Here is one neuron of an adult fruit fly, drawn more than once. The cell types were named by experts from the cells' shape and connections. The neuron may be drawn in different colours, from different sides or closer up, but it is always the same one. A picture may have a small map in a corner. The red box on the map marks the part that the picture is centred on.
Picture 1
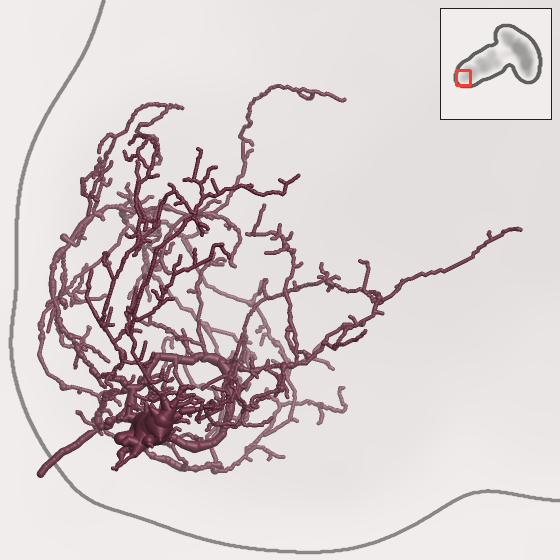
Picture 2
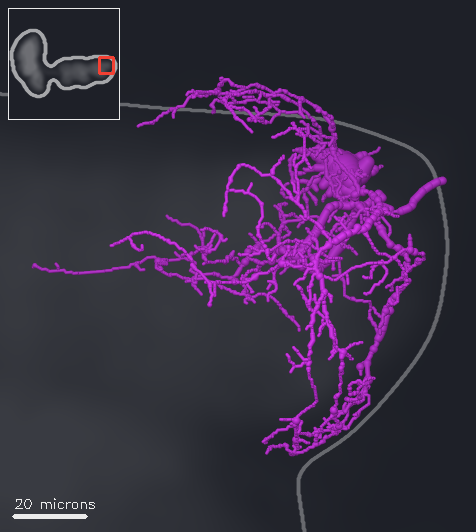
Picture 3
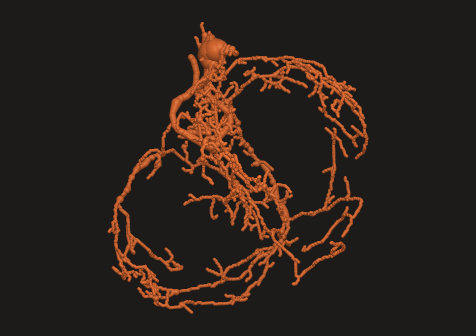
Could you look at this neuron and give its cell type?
EN00B016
